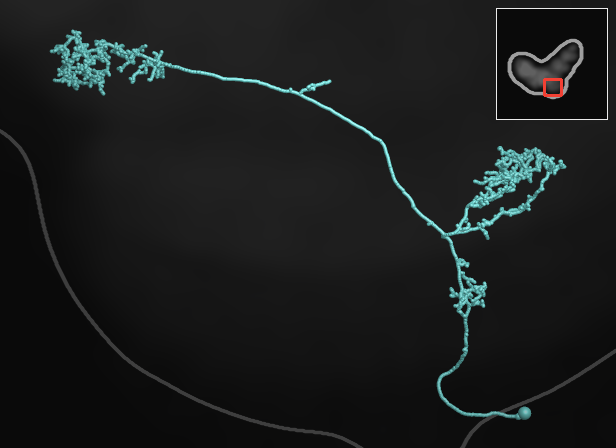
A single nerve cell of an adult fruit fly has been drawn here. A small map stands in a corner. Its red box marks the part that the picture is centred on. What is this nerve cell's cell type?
TmY21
